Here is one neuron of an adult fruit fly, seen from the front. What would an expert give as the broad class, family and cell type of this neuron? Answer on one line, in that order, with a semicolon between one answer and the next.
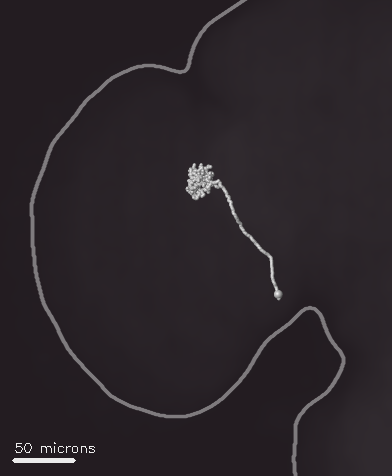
optic-lobe intrinsic neuron; Li; Li22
